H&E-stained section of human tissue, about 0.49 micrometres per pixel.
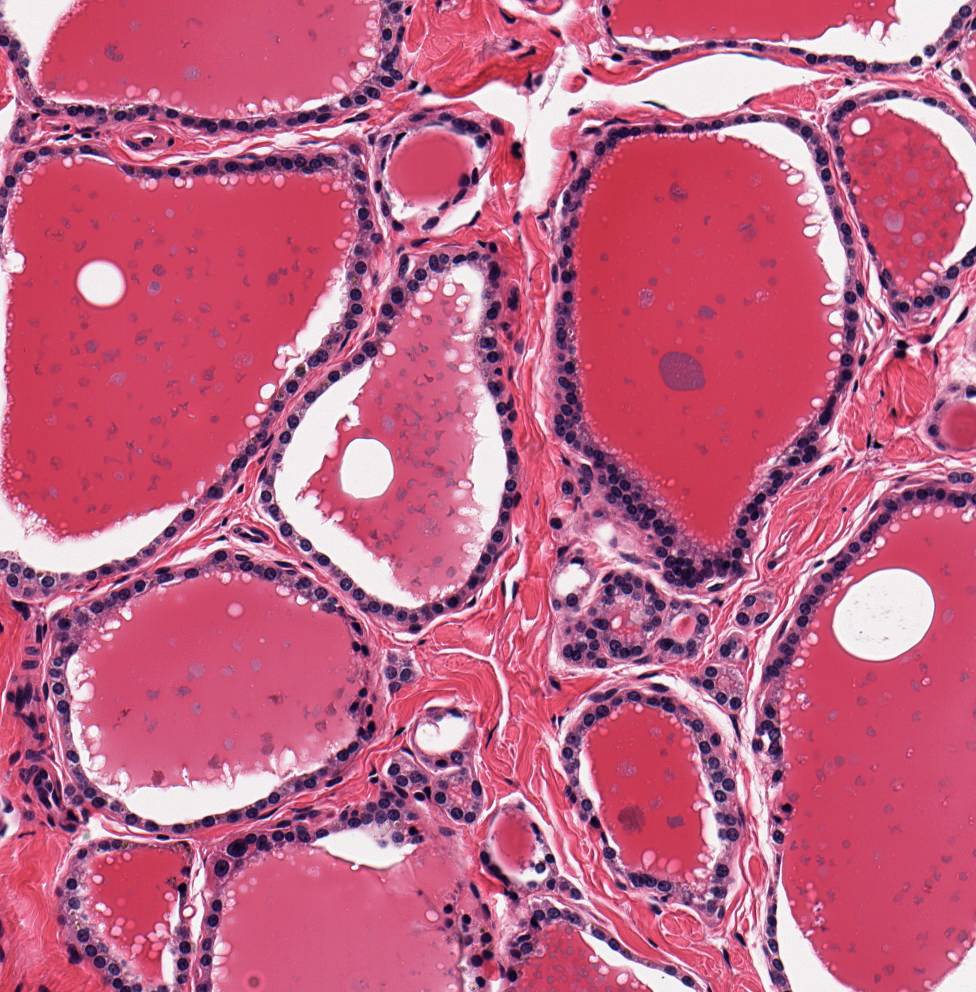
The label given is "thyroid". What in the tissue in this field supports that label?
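Tissue: thyroid. Whole field filled with closely packed follicles, rounded to polygonal, of widely varying size.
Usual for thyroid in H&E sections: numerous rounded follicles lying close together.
Packing and rounded outlines agree with this. Each follicle lined by a single layer of low cuboidal epithelial cells.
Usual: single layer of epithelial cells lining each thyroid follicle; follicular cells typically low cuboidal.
Lining here agrees on both counts. Lining cell nuclei small, round, dark-staining, evenly spaced. Small clear vacuoles along colloid margin next to epithelium in many follicles.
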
